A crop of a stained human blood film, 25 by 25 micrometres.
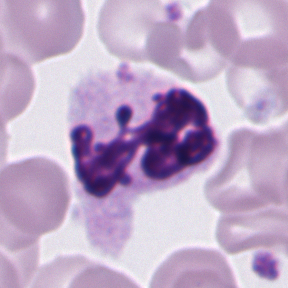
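Segmented neutrophil, the nucleated cell at the centre of this stained blood smear. Look first at the upper edge of the nucleus, where a small round nuclear knob projects on a thin stalk. No nucleoli are visible in the nucleus. Fine, faint lilac granules are scattered through the cytoplasm, and you will find no clear vacuoles there.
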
